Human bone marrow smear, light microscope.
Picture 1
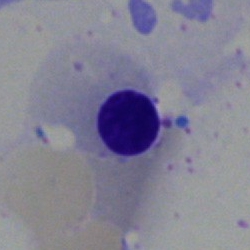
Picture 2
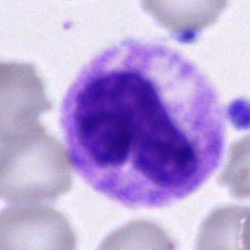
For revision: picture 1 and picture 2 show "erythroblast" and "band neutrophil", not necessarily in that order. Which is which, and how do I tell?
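Picture 1 shows an erythroblast, and picture 2 shows a band neutrophil. In the erythroblast, the chromatin is dense and stains an almost uniform dark violet, no nucleolus is visible, and no distinct rim of blue cytoplasm surrounds the nucleus.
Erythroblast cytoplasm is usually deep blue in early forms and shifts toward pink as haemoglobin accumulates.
Small purple dots and one small blue dot lie just off the right edge of its nucleus. The band neutrophil has a round, smooth outline and a curved nucleus with a deep notch in its lower edge.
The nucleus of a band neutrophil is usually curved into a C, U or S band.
Its chromatin is dark purple and coarsely clumped rather than uniform, and no nucleoli are visible.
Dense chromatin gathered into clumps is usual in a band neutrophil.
A small dark purple fragment lies just off the right edge of this cell.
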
